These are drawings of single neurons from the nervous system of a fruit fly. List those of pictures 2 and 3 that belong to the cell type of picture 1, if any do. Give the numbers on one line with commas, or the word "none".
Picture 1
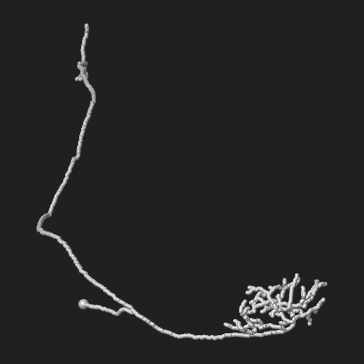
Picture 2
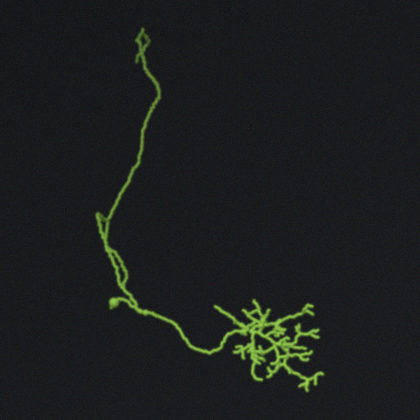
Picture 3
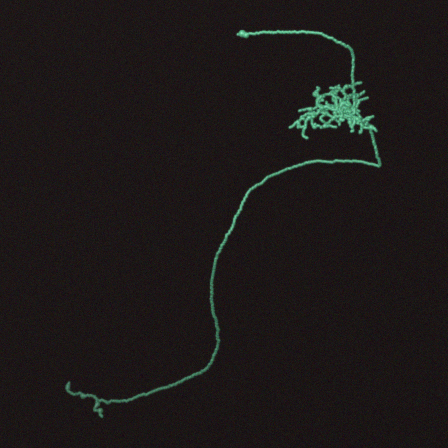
2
